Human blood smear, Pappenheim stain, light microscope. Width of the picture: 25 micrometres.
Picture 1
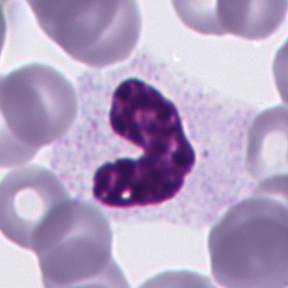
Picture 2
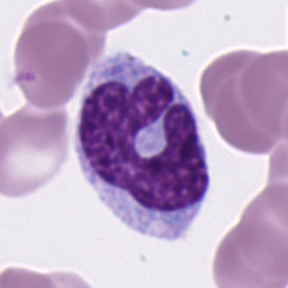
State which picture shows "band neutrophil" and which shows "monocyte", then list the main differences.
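The band neutrophil is in picture 1, the monocyte in picture 2. Cytoplasm colour differs: pale lilac-pink rather than blue in the band neutrophil, pale grey-blue in the monocyte.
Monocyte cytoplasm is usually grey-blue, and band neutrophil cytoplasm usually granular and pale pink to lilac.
Both contain fine granules: many small pinkish-violet ones fill the band neutrophil's cytoplasm, which is abundant and surrounds the nucleus on all sides, while fine pinkish-purple ones are dusted through the monocyte's.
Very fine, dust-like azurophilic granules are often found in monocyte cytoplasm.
The monocyte's nucleus is deeply notched from its upper right side into a curled horseshoe shape, inside a smooth oval outline taller than it is wide. In the band neutrophil the chromatin is coarsely clumped and dark purple, and a small bright white refractile spot lies at the lower edge of the nucleus.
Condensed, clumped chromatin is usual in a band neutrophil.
No nucleoli can be seen in either nucleus.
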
